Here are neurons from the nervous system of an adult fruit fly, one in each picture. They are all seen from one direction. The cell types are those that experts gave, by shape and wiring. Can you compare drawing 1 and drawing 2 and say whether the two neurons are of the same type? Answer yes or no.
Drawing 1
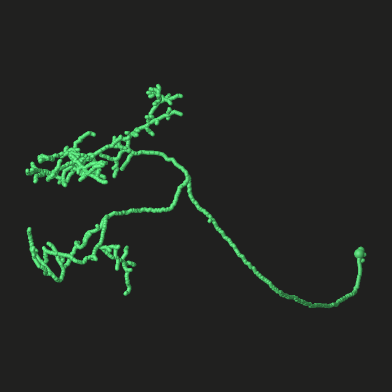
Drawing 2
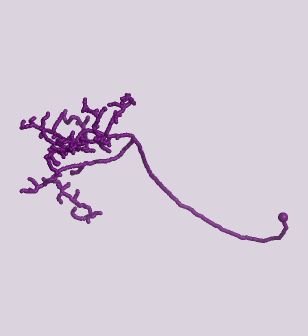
yes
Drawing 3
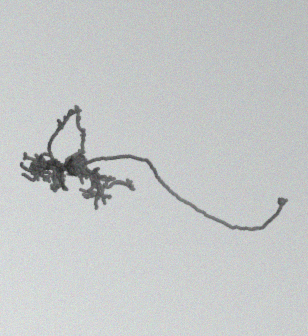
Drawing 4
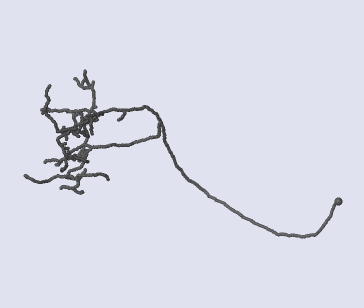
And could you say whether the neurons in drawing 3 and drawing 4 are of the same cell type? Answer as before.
no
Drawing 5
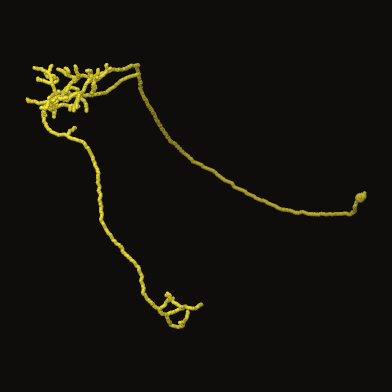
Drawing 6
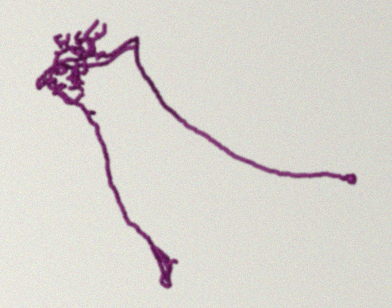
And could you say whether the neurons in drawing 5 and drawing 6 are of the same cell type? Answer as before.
yes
